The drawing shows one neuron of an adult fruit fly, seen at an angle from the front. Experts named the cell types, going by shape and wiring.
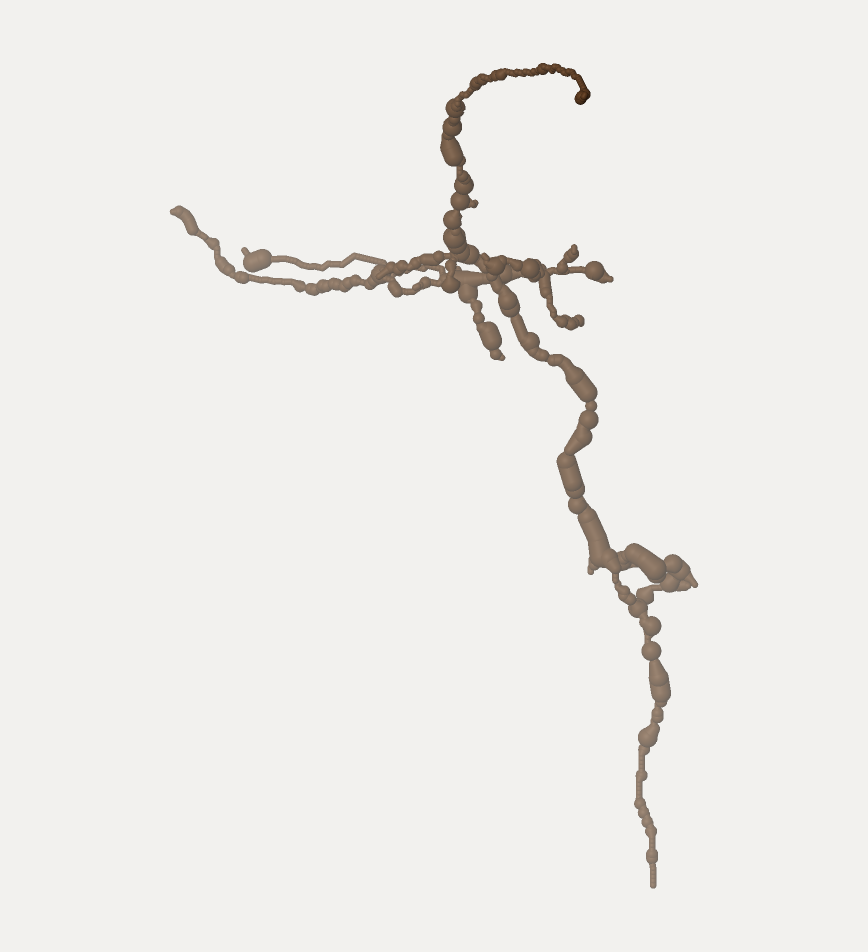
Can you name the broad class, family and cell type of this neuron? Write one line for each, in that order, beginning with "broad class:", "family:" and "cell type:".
broad class: sensory neuron entering the brain
family: class gustatory
cell type: LB3c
